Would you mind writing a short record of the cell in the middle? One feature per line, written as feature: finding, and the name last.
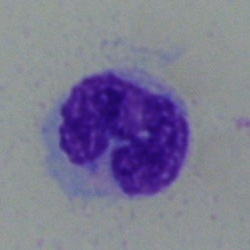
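Outline: roughly round
Nucleus: deeply indented, notch opening toward the bottom of the picture
Chromatin: dark purple, coarsely clumped
Cytoplasm: pale greyish-blue
Name: monocyte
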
